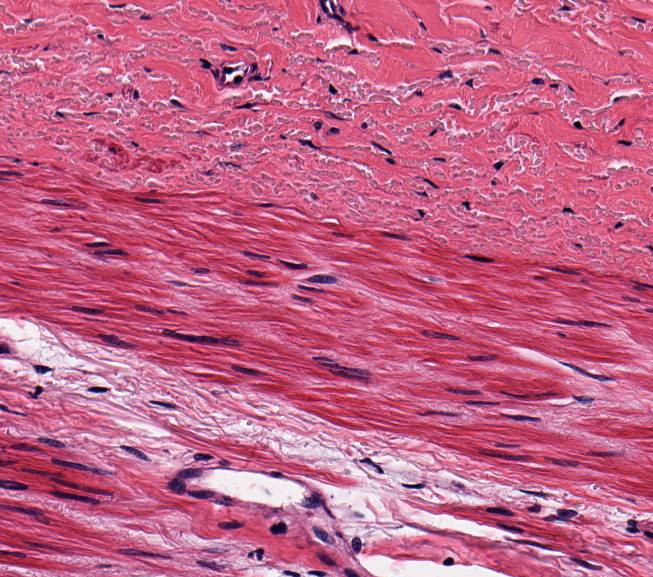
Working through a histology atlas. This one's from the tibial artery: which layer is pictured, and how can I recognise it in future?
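The lower two-thirds of this field is the tunica media. Follow its smooth muscle fibres: they run parallel to one another, slanting gently downward from left to right, and their elongated, cigar-shaped nuclei lie along the fibres.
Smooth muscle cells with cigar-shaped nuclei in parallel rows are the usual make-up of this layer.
The upper third is collagenous connective tissue, pink collagen bundles with sparse small dark nuclei.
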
